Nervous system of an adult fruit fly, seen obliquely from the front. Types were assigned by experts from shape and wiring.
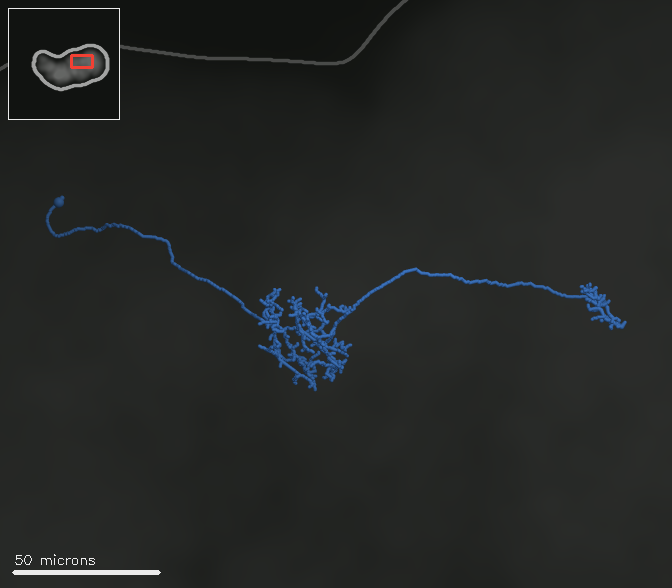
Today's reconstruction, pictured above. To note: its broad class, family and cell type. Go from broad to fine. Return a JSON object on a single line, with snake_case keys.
{"broad_class": "central-brain intrinsic neuron", "family": "class CX", "cell_type": "FR1"}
